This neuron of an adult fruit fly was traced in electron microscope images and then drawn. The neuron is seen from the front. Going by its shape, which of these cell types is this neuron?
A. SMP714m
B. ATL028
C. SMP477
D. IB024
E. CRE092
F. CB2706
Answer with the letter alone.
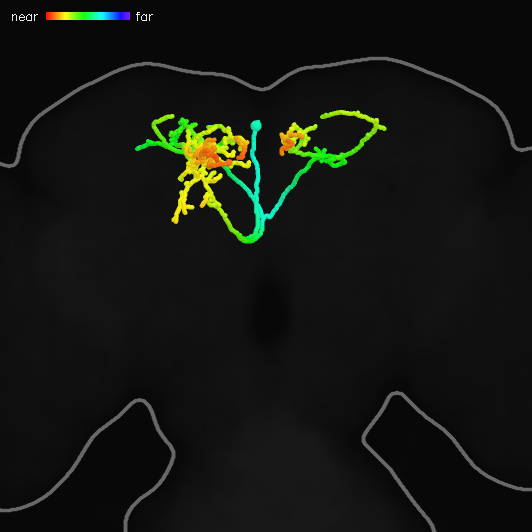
F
